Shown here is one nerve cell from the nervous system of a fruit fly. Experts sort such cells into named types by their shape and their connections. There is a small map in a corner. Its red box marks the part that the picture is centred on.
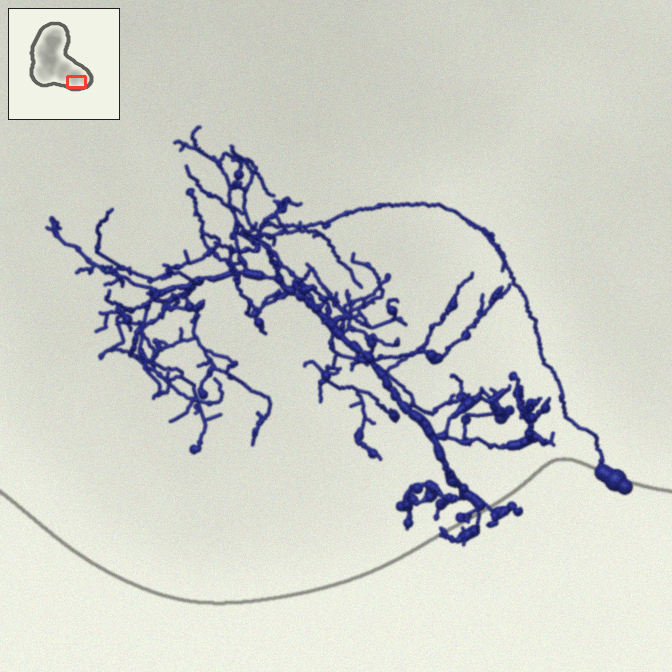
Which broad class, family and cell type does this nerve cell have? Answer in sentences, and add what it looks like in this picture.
Its broad class is nerve-cord intrinsic neuron. The family is hemilineage 21A. Its cell type is IN21A036. Its cell body lies at the lower right of the picture. As drawn here it is wider than it is tall.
